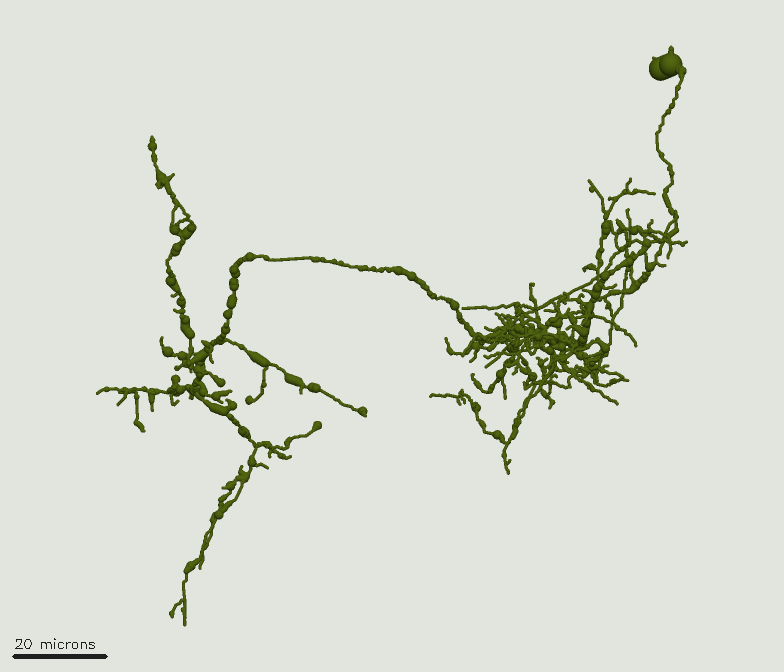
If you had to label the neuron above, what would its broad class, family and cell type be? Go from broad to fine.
central-brain intrinsic neuron; hemilineage DL1_ventral; PVLP207m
